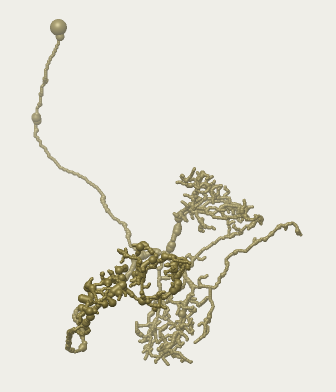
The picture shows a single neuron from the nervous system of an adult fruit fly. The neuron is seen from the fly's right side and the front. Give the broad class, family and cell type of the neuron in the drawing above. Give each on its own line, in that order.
central-brain intrinsic neuron
class CX
hDeltaC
